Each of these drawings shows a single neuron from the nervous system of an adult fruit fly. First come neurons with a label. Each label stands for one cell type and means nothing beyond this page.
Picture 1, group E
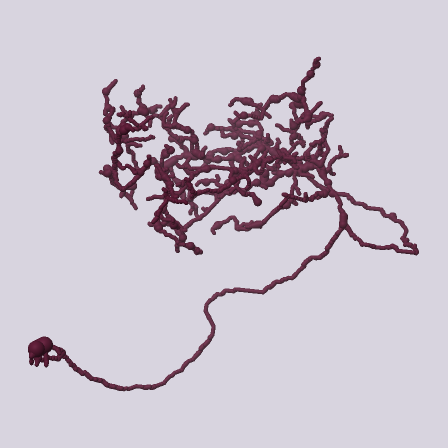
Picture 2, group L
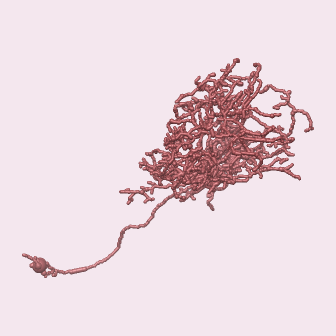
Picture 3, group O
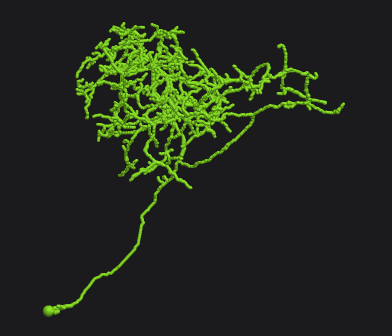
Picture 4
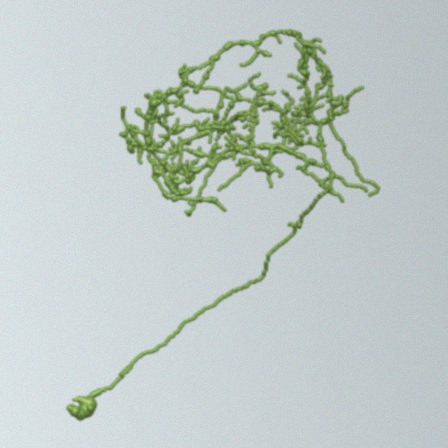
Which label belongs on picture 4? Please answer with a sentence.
It belongs to group E.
